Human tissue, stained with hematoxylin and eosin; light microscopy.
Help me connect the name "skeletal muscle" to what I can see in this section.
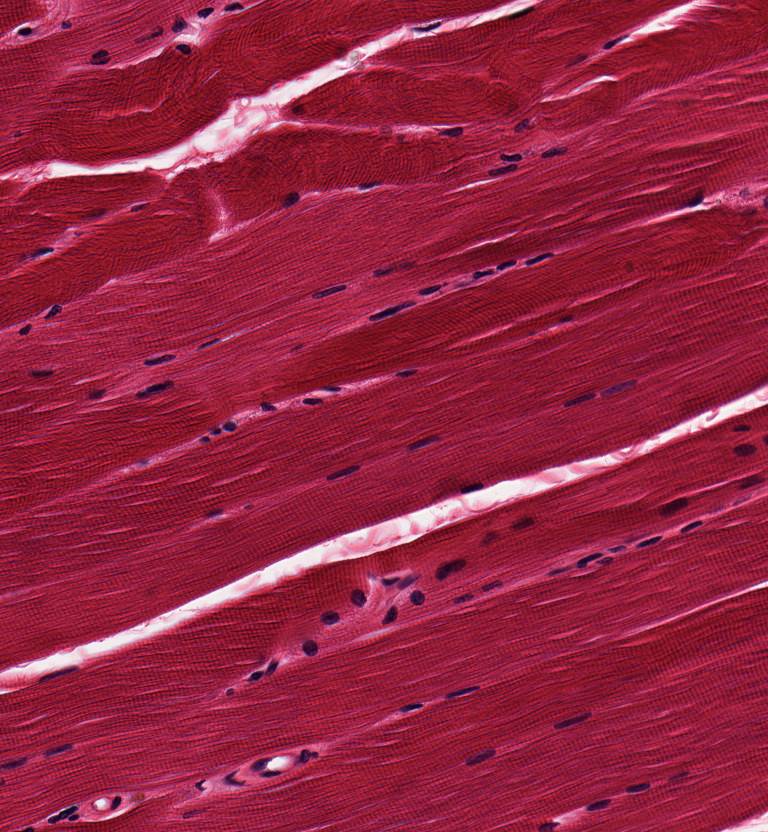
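This is skeletal muscle, and the long, parallel fibres filling the whole field fit it, running diagonally from lower left to upper right.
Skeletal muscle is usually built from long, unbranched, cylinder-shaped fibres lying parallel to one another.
Their cytoplasm takes eosin as a deep, intense red. The nuclei are dark, elongated and flattened, and sit along the fibre edges rather than in the centres, with many of them strung out along the length of each fibre.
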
